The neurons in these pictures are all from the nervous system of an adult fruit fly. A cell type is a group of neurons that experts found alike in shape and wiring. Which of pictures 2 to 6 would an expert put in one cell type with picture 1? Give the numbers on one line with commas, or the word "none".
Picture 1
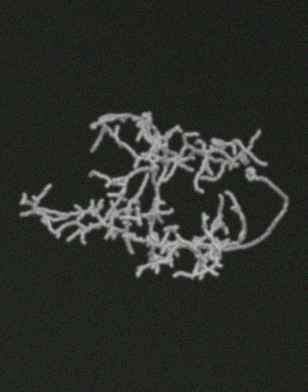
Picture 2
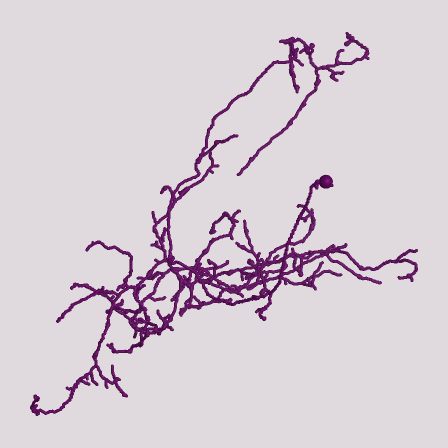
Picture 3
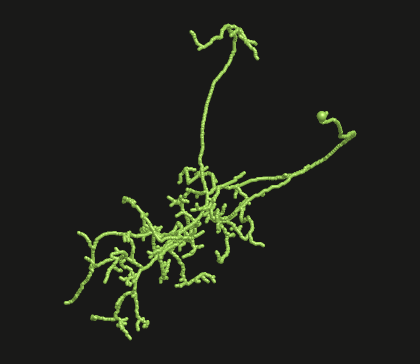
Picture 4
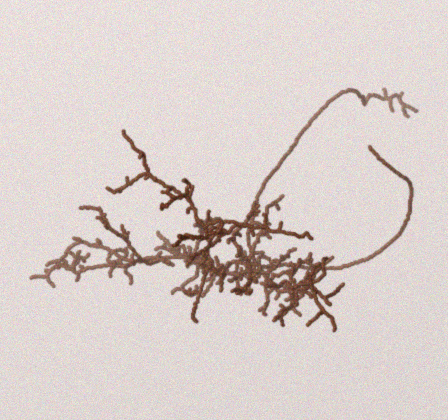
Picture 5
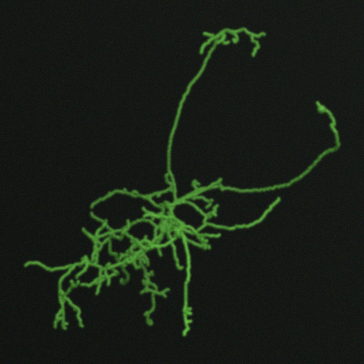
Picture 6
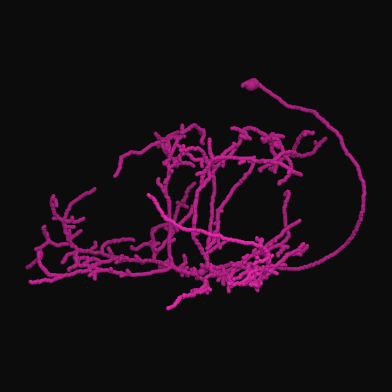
4, 6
